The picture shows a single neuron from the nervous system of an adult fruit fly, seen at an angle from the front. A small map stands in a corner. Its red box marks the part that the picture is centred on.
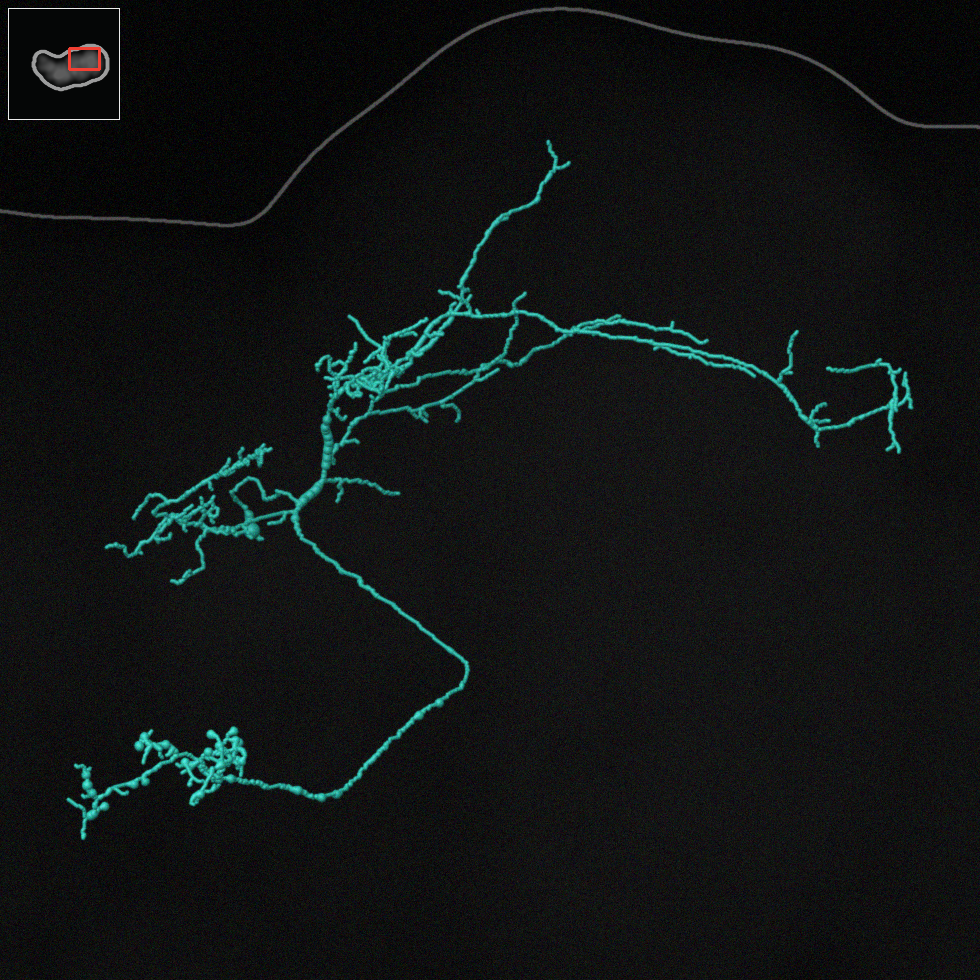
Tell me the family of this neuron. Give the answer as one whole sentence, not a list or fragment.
In family hemilineage DM5_central, this neuron is included.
